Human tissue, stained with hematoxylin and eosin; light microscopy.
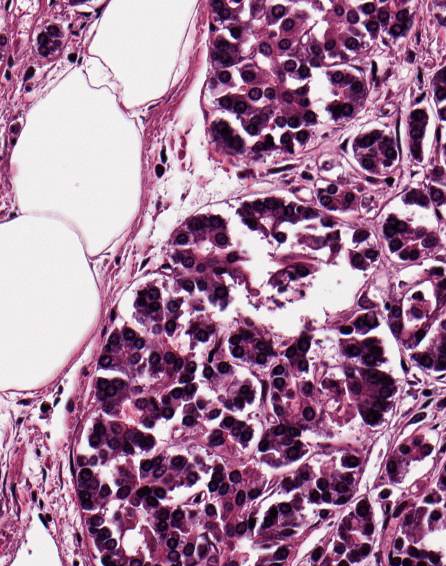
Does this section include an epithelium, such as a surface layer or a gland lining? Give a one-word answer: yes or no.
Yes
